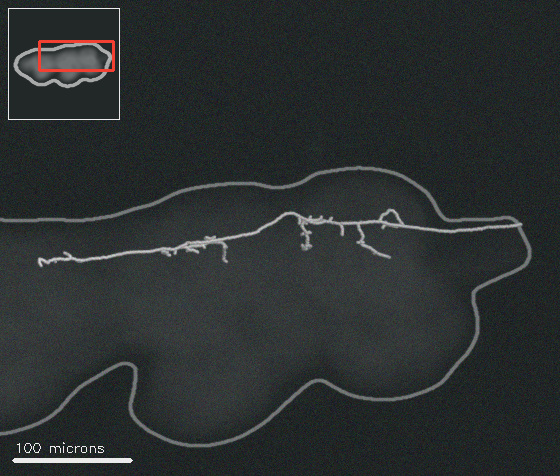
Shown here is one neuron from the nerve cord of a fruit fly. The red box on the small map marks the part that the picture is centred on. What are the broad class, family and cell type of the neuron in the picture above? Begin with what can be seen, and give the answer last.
The drawing shows no cell body. By the scale bar it is about 400 microns wide in this view. Its broad class is descending neuron. The family is DNpe. The cell type is DNpe003.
